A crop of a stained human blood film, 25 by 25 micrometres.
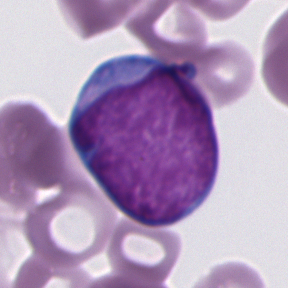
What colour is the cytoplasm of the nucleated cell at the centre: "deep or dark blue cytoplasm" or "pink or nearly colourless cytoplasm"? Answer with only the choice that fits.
Deep or dark blue cytoplasm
